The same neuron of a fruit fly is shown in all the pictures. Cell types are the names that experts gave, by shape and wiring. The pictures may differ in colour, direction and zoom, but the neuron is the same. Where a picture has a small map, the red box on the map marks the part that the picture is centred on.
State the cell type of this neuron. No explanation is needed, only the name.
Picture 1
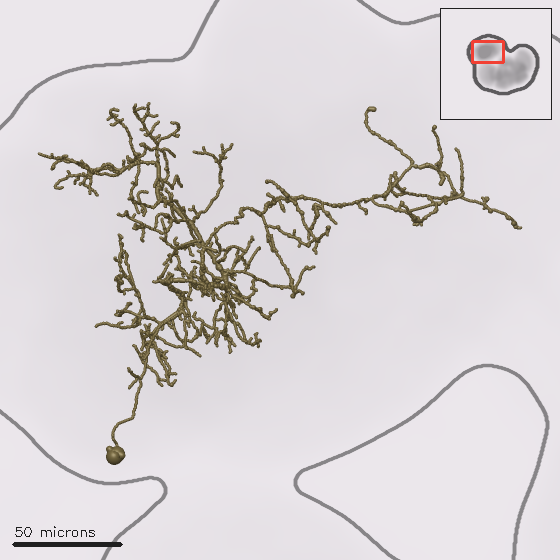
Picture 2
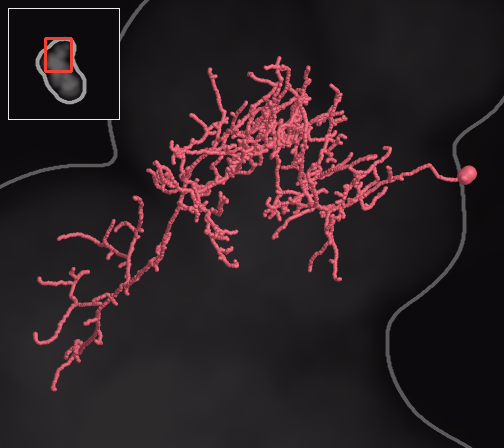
INXXX091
